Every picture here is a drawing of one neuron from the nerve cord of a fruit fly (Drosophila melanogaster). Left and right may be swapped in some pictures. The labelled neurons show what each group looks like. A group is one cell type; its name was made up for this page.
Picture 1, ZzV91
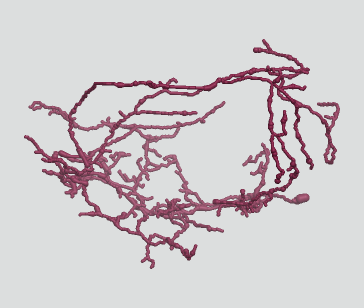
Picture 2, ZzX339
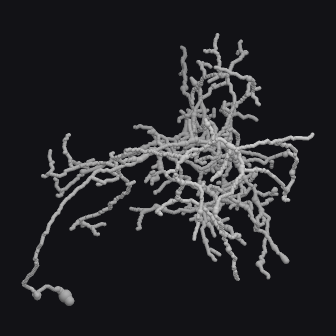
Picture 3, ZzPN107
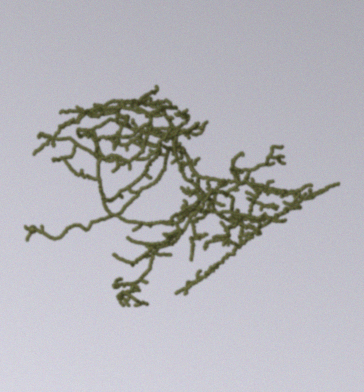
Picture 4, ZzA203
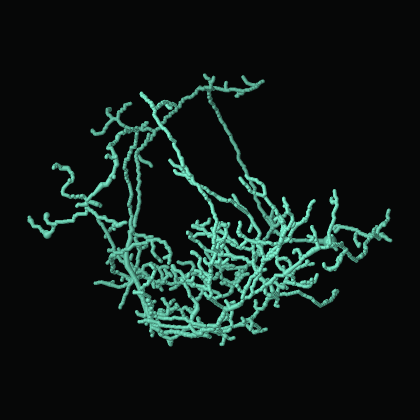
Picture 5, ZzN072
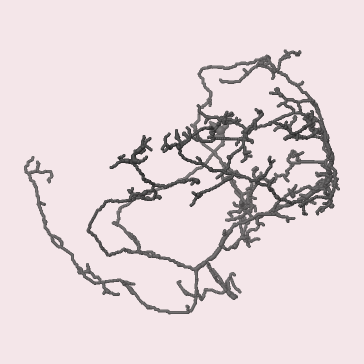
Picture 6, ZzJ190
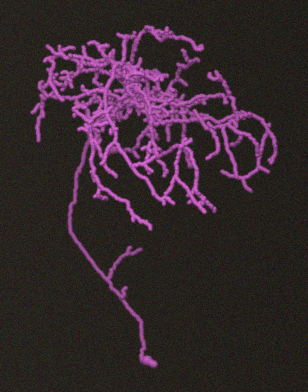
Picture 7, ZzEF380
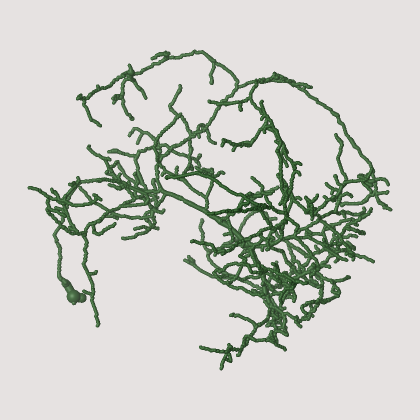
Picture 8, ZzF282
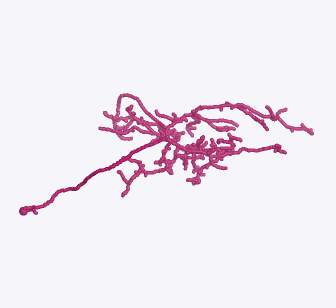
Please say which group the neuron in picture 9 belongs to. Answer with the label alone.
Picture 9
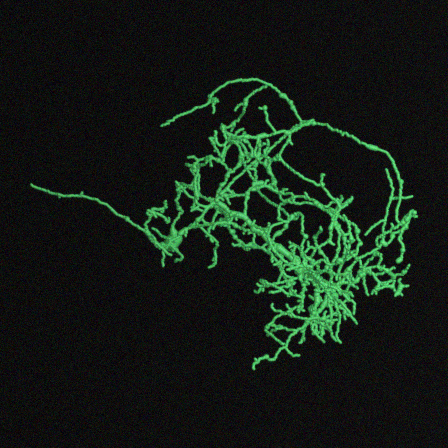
ZzEF380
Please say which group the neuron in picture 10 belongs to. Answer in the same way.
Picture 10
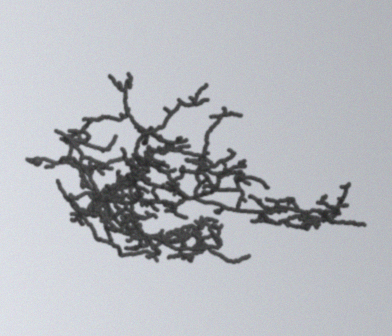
ZzA203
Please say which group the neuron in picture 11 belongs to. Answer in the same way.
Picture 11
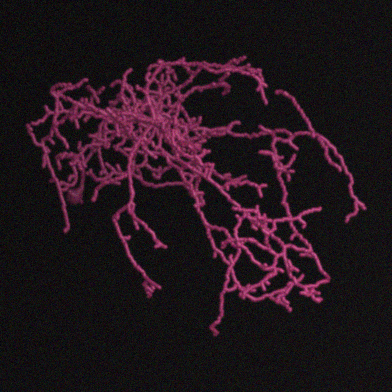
ZzJ190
